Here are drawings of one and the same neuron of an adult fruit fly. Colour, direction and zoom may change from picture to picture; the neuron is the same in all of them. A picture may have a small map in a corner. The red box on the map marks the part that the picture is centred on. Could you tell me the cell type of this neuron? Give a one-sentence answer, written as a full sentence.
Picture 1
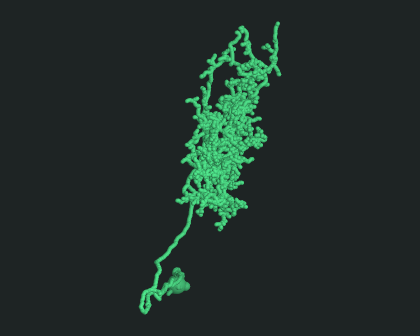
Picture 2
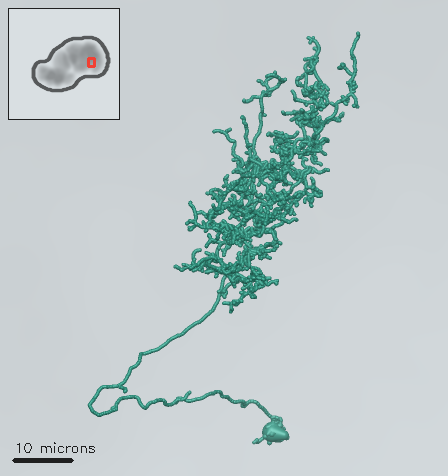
The cell type that fits this neuron is LPi3a.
